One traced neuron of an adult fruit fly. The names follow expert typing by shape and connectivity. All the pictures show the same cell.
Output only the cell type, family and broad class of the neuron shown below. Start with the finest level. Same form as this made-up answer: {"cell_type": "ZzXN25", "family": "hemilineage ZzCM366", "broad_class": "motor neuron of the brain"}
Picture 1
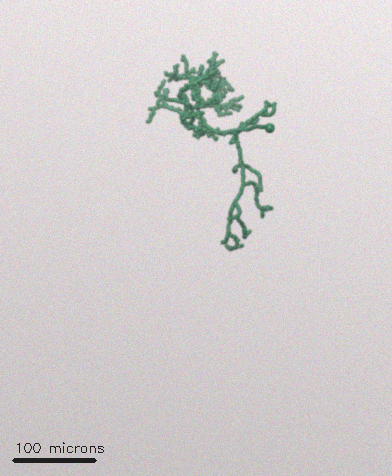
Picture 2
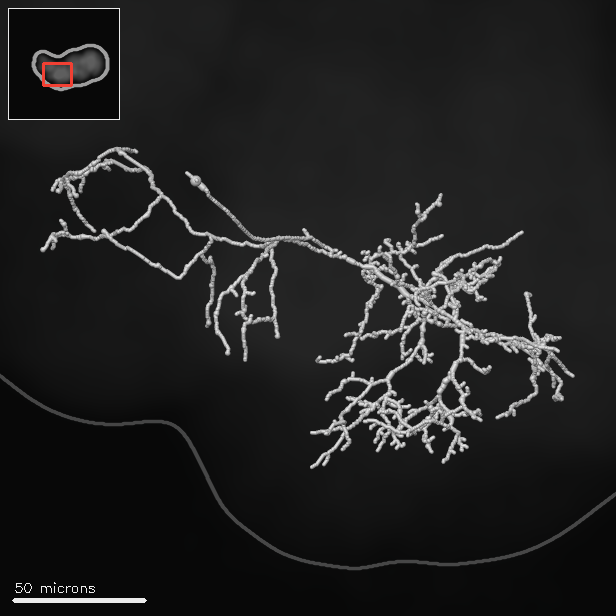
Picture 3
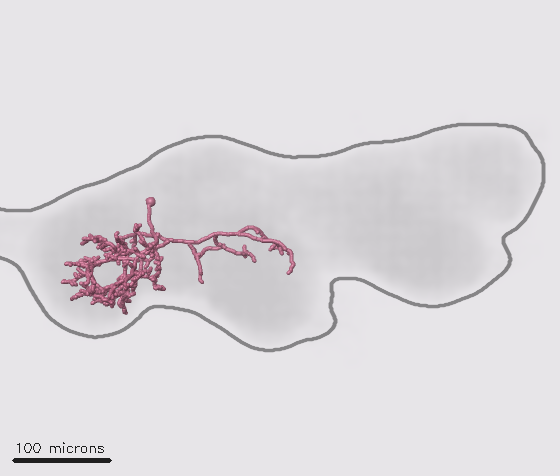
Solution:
{"cell_type": "IN11A008", "family": "hemilineage 11A", "broad_class": "nerve-cord intrinsic neuron"}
